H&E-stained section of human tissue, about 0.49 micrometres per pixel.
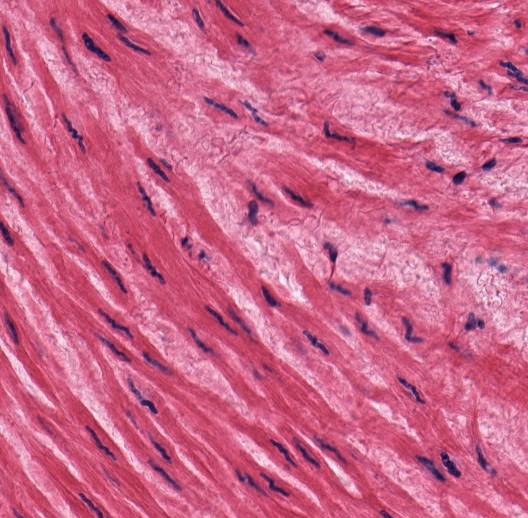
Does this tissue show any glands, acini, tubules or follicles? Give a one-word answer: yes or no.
No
